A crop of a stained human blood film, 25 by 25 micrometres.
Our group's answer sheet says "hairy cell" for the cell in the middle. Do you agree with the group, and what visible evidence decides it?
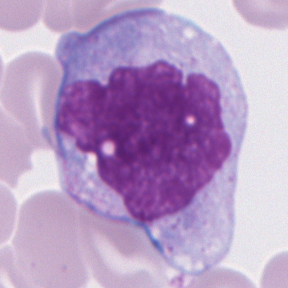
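The nucleus has a lumpy, notched outline, measures about 15 micrometres across and has two small clear round spots over it. The cytoplasm is pale grey-blue, with fine pinkish granules sparsely scattered through it.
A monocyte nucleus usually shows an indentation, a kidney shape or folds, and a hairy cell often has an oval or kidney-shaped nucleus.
The notched nucleus could therefore suit either name.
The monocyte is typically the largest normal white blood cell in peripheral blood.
A nucleus this large sits well with monocyte. The cell is a monocyte, not a hairy cell.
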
